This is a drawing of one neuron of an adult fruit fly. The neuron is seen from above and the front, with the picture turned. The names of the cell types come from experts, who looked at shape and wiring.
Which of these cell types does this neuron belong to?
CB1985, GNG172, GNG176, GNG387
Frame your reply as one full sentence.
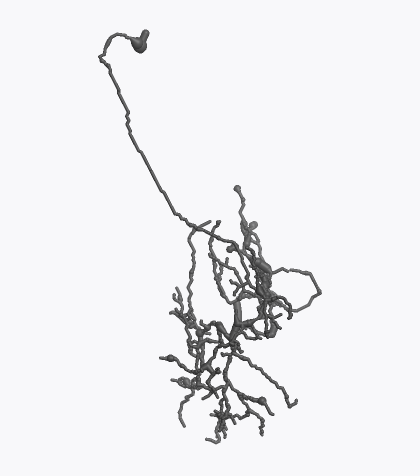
This neuron is a member of the GNG387 cell type.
